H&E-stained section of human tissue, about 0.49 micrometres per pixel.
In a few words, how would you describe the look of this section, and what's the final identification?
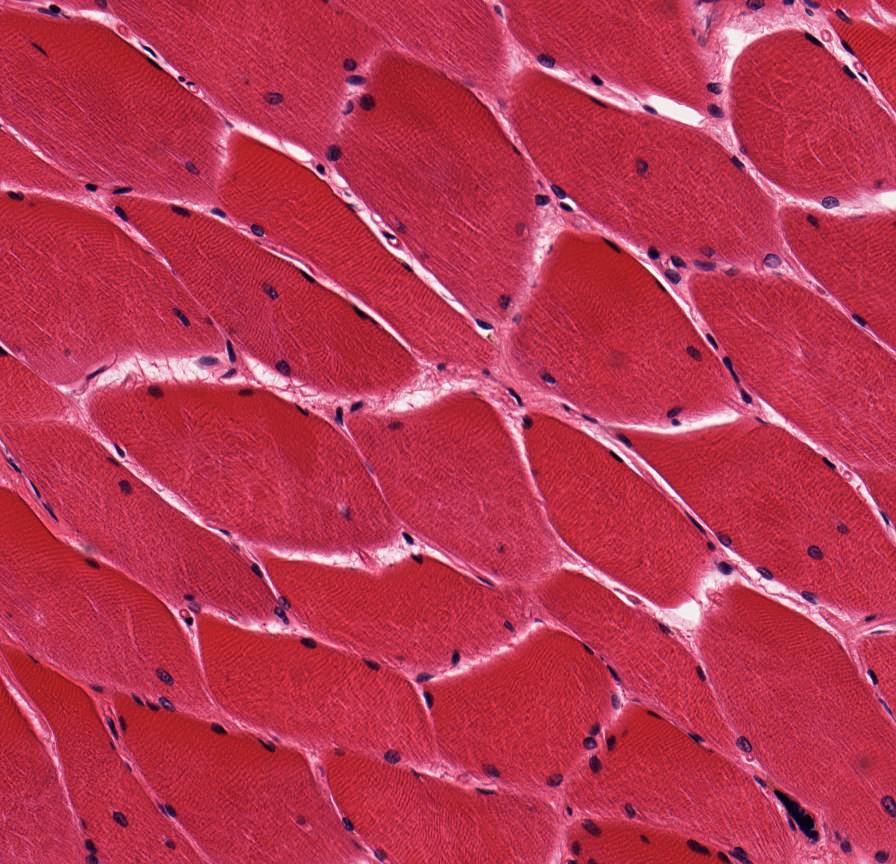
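The nuclei sit at the edges of the muscle fibres, not in their centres, and they're small, dark purple and oval to flattened. Fibre size is broadly similar across the field. Between fibres there are only thin strands of pale connective tissue with scattered small nuclei. It's skeletal muscle.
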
